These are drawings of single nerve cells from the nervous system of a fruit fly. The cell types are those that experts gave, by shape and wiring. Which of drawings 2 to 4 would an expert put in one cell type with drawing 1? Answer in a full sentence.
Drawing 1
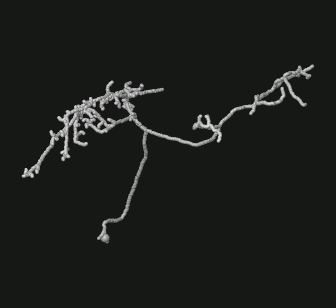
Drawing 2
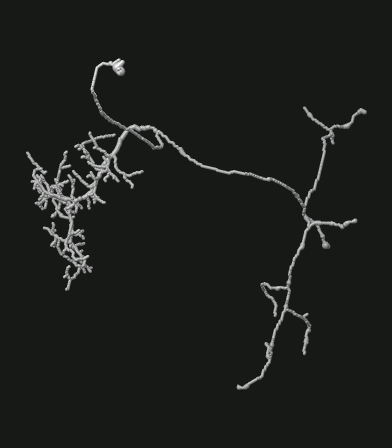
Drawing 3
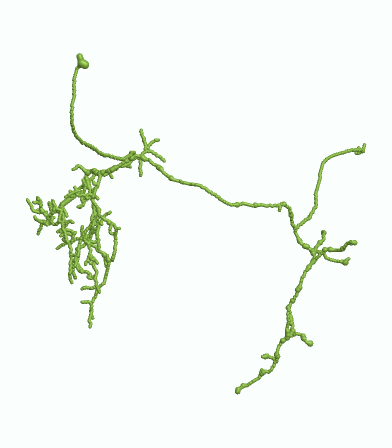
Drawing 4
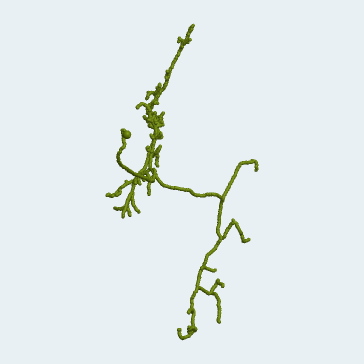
Drawing 4 is of the same cell type.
